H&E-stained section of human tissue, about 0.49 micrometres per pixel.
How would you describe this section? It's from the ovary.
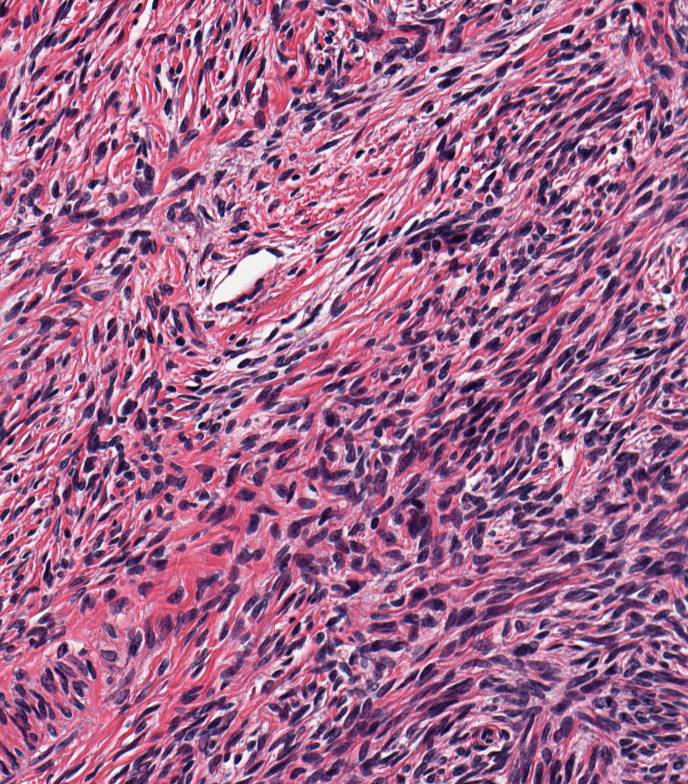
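Entire field: a sheet of spindle cells in intersecting fascicles running in different directions. Nuclei dark-staining, elongated to oval, varying somewhat in size and shape. Cytoplasm scant and poorly defined, blending into the surrounding pink fibres. Wavy strands of bright pink collagen between the cells.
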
